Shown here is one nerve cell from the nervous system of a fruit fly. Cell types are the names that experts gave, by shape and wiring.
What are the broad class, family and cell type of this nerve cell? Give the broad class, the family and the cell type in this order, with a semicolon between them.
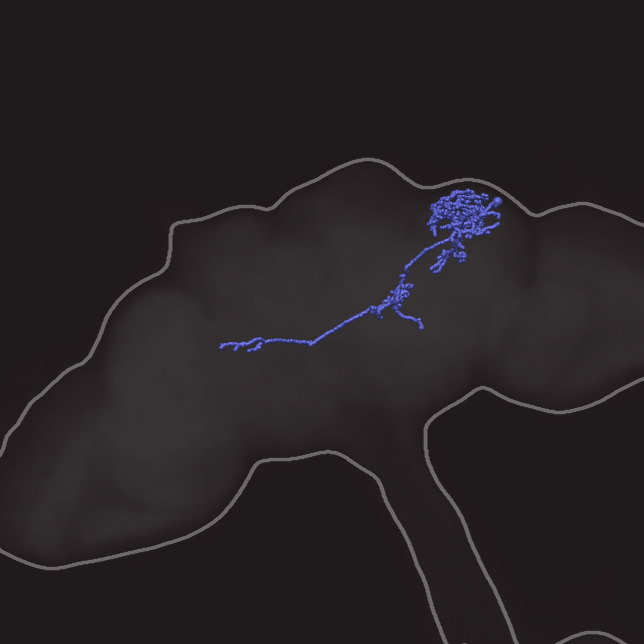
central-brain intrinsic neuron; hemilineage VLPl2_medial; AVLP182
